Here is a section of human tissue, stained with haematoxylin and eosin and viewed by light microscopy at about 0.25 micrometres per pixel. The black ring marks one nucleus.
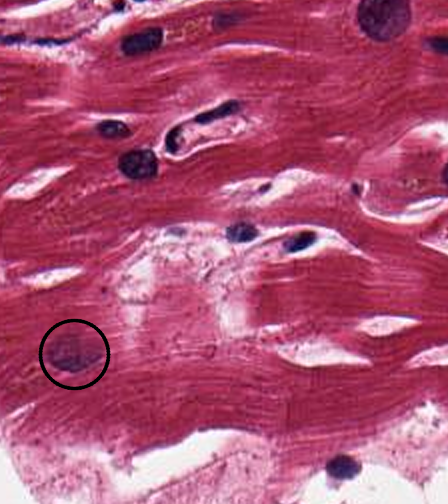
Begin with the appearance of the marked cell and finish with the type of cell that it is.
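The nucleus is oval and sits inside the fibre, with pink cytoplasm surrounding it on all sides rather than lying at the fibre's edge. The nucleus is dark purple with a mottled, uneven interior, and it is less uniformly dark than the nearby blue-black nuclei. The cytoplasm is abundant and deep pink, with fine striations running along the length of the fibre. The cell lies among closely packed, parallel pink fibres that run obliquely across the field. Type of cell: cardiomyocyte.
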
